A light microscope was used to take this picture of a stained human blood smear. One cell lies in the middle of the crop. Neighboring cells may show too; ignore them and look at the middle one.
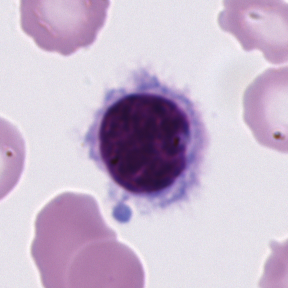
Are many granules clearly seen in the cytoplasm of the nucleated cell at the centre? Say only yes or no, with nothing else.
No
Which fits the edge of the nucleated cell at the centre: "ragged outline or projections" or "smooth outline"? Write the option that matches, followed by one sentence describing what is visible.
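Ragged outline or projections. Fine hair-like projections fringe the cell surface all the way round.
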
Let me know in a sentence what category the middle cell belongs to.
In short, the cell at the center is a hairy cell.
